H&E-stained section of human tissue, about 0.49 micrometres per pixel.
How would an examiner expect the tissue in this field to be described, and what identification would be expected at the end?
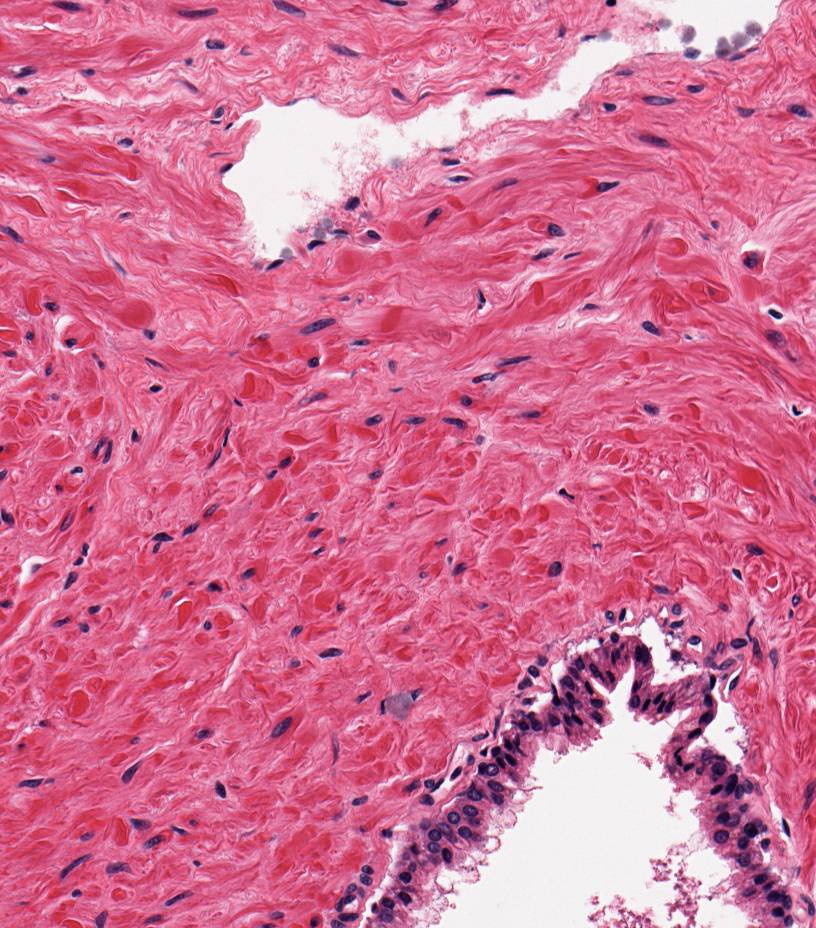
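Mostly you're looking at dense pink fibromuscular stroma, with a gland lumen down at the lower right and an irregular empty space near the top. That gland is lined by columnar cells with crowded, dark, oval nuclei, and its lining forms small folds into the lumen. Stromal nuclei are sparse, scattered, dark and mostly elongated. It's prostate.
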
